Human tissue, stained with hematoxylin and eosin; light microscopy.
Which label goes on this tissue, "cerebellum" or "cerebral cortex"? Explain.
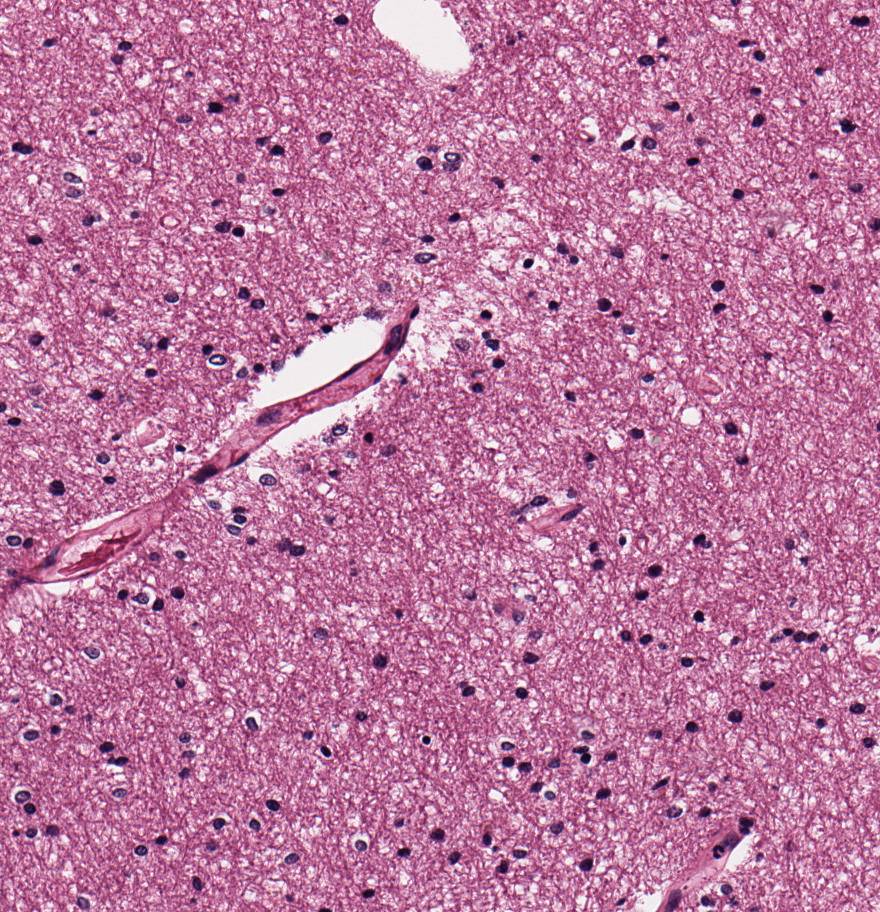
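This is cerebral cortex. The whole field is a finely fibrillary pink matrix with nuclei scattered fairly evenly and no organised units. Most nuclei are small, round and densely dark-blue with little or no visible cytoplasm; some have a clear perinuclear halo.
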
